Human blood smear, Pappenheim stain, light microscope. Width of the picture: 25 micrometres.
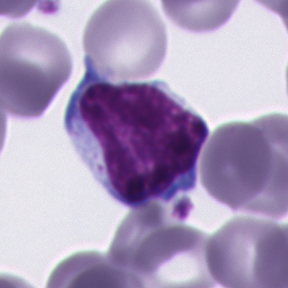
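Typical lymphocyte, centre of field. Outline angular and irregular, not round. Nucleus fills most of the cell; shape irregular, roughly triangular. No coarse granules in cytoplasm. Thin tongue of cytoplasm projects upward at upper left.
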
